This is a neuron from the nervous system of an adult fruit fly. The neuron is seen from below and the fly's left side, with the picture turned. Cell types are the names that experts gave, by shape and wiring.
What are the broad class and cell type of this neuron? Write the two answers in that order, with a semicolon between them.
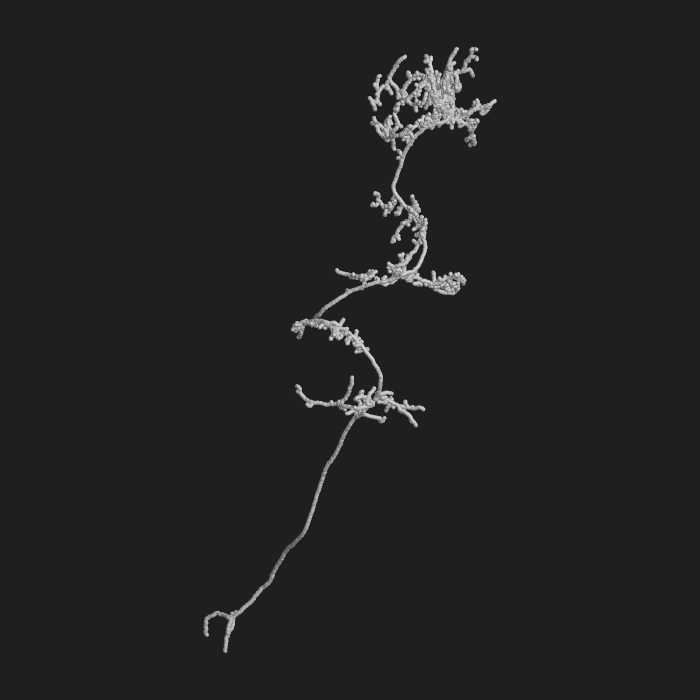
ascending neuron; ANXXX024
